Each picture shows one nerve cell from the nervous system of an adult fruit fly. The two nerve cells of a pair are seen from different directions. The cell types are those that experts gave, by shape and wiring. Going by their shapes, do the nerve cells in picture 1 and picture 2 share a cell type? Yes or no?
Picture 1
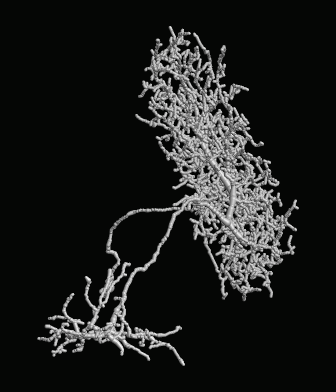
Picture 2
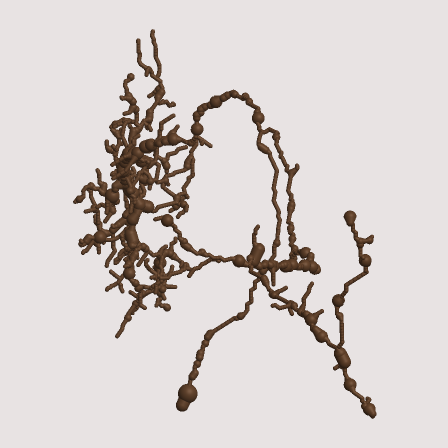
no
